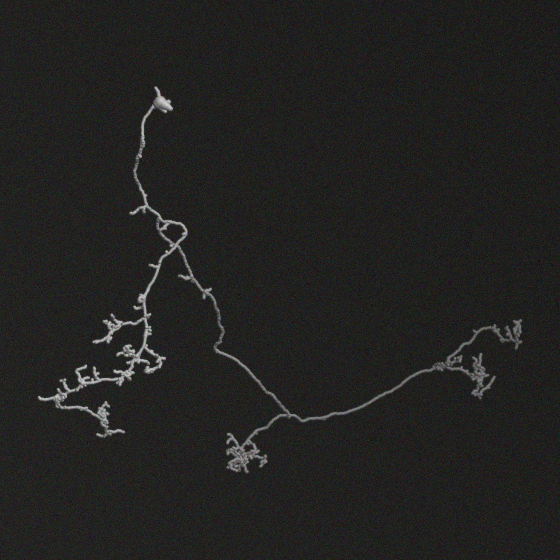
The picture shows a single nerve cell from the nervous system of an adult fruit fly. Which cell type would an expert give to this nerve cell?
TmY9a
